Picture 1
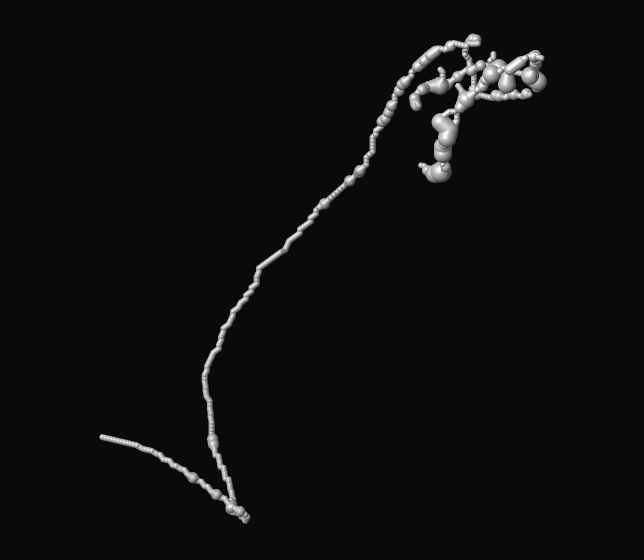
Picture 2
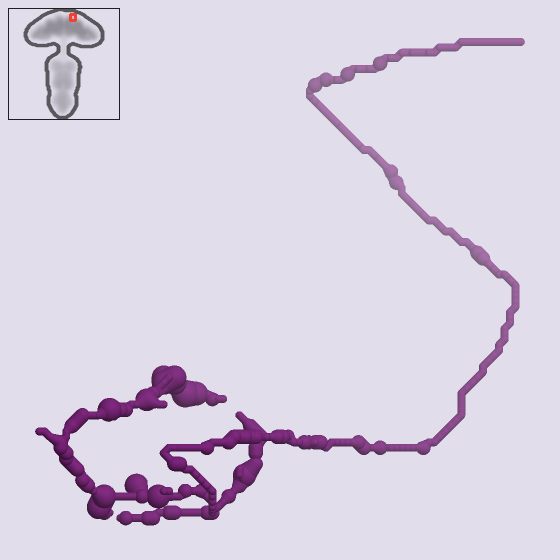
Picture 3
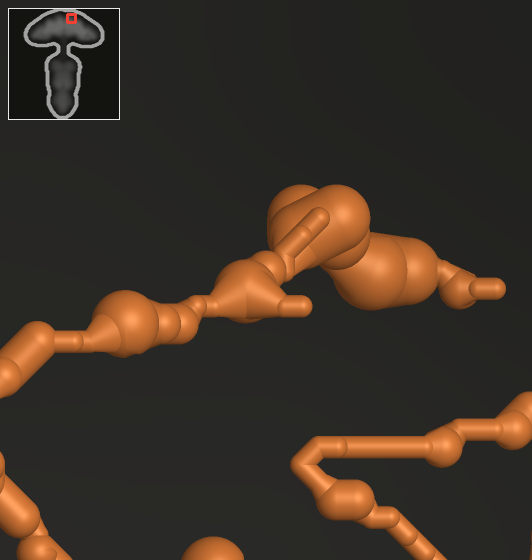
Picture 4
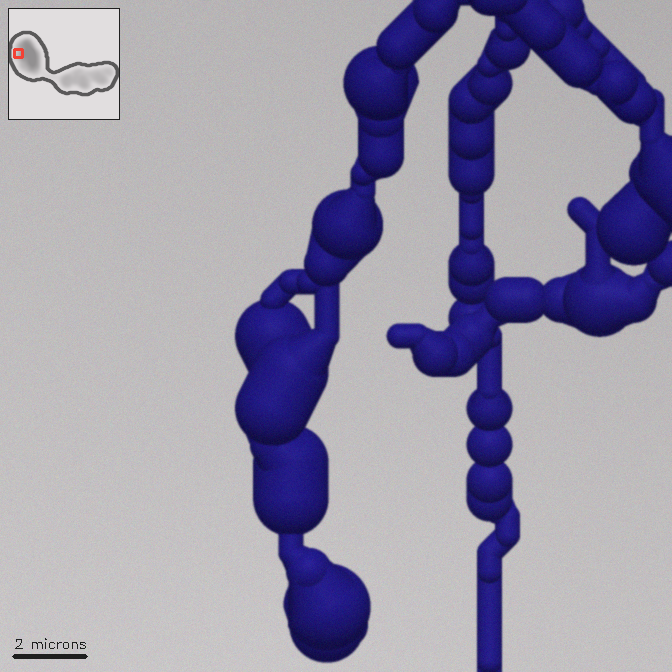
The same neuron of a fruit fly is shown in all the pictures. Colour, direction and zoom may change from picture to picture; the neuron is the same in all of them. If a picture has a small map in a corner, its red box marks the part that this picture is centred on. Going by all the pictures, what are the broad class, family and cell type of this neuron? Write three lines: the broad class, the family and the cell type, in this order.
sensory neuron entering the brain
class olfactory
ORN_DL1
